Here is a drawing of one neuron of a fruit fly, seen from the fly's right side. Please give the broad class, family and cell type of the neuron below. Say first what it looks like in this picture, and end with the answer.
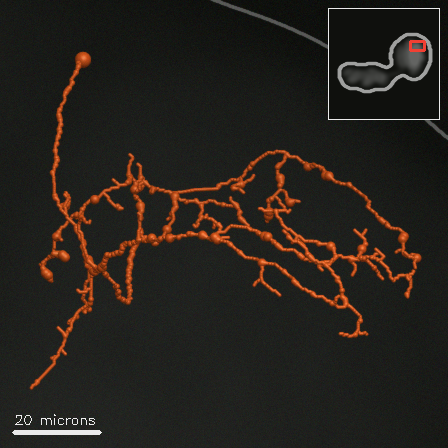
The cell body can be seen at the upper left of the picture. By the scale bar it is about 90 microns wide in this view. Dozens of branch ends can be seen. It is a central-brain intrinsic neuron. The family is hemilineage SMPpd1. Its cell type is CB3768.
